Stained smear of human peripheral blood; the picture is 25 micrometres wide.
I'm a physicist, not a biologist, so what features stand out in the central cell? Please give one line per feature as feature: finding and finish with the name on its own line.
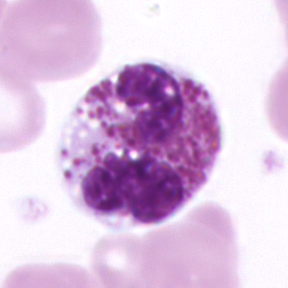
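Outline: round, smooth.
Nucleus: lobed; one lobe in the upper half, more in the lower half.
Nucleoli: none seen.
Cytoplasm: many coarse, round, reddish granules.
Name: eosinophil.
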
